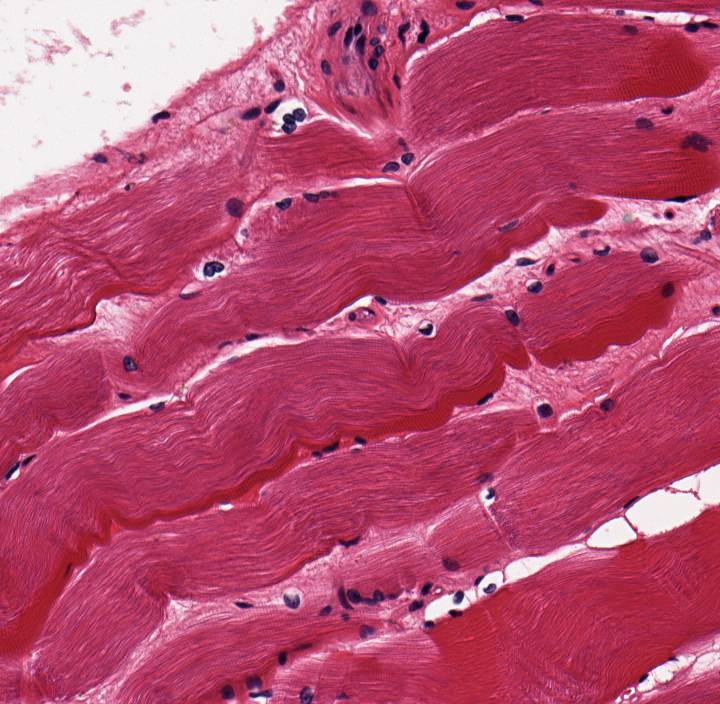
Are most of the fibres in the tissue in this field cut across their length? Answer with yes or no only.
No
